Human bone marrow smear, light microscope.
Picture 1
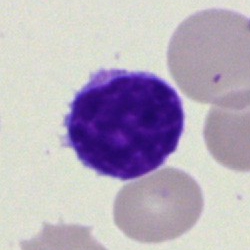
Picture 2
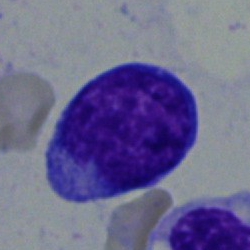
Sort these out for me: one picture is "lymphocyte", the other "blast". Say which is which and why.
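In picture 1 the cell is a lymphocyte; in picture 2 it is a blast. The lymphocyte's chromatin is dark purple and coarsely clumped with paler patches between, whereas the blast's is finely patterned purple with small paler spots rather than coarse dark blocks.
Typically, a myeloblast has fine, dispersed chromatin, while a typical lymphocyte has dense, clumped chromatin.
The lymphocyte's cytoplasm is very scant, visible only as a thin pale lilac sliver at the upper left.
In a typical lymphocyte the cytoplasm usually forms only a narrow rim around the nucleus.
In the blast, a paler, lighter blue zone lies at the lower left end of the cell. The outlines differ: the lymphocyte is roughly round, with small irregular projections on its left edge, while the blast is oval and smooth, its long axis running from lower left to upper right. Neither cell contains visible granules, and the blast shows no vacuoles.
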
